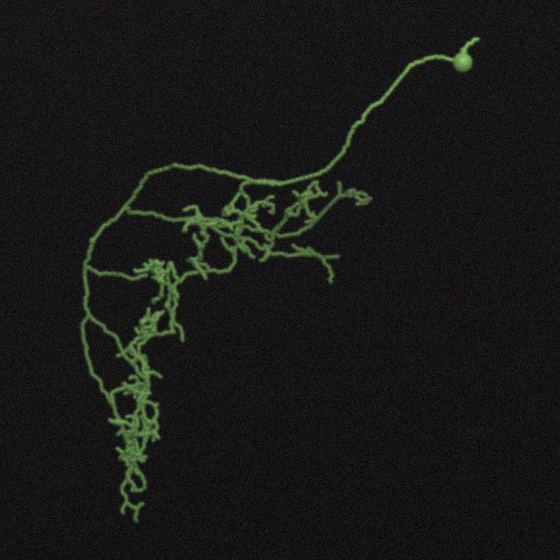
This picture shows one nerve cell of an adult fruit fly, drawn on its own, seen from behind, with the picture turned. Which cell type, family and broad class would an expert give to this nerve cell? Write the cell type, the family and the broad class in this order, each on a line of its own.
FB5R
hemilineage DM6_dorso_medial
central-brain intrinsic neuron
